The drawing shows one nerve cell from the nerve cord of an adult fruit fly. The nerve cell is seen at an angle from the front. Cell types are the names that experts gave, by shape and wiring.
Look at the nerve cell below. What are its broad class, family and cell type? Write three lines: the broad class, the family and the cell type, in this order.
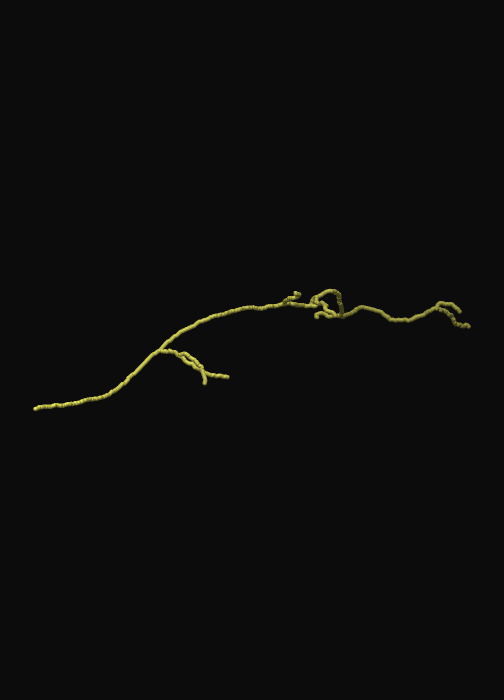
descending neuron
hemilineage MX7
DNg72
